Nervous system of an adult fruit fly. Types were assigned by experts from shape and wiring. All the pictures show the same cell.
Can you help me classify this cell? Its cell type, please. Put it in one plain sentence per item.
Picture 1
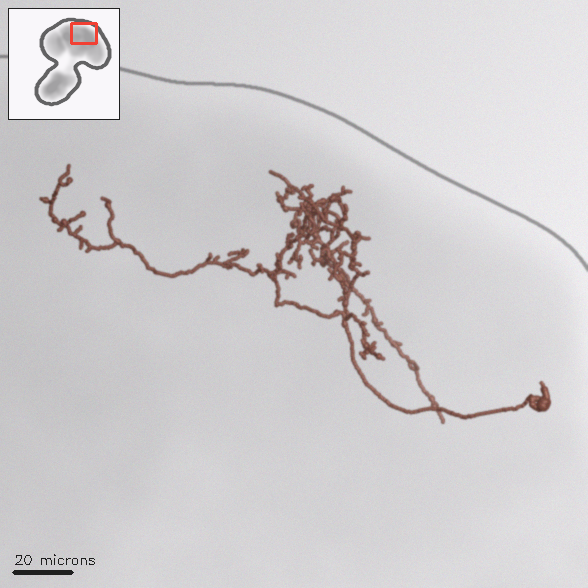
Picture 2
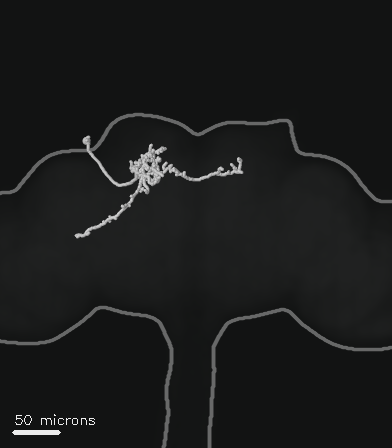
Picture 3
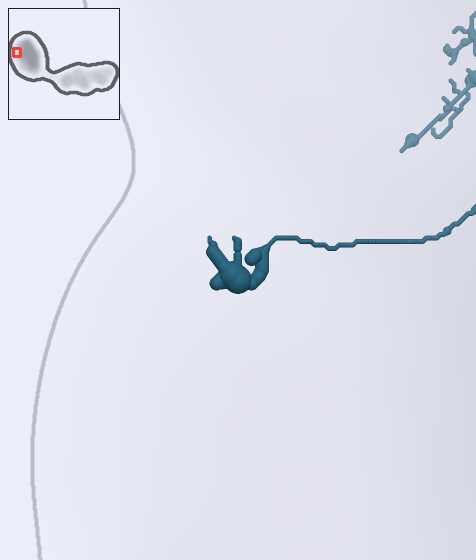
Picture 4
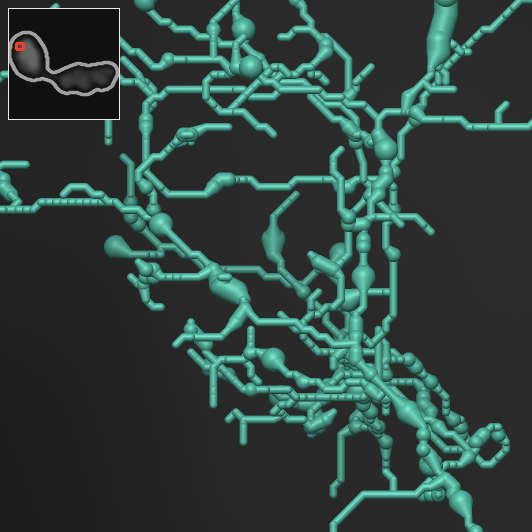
The cell type is LHAV9a1_b.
